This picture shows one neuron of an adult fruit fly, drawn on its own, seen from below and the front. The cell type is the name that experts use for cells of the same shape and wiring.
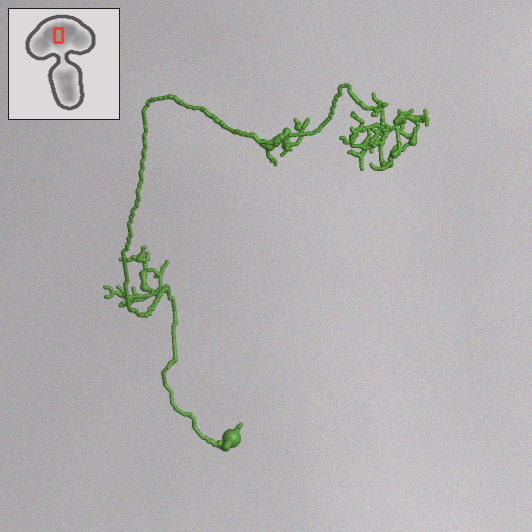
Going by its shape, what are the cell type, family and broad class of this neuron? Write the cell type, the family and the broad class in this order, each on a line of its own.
PFNp_c
class CX
central-brain intrinsic neuron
